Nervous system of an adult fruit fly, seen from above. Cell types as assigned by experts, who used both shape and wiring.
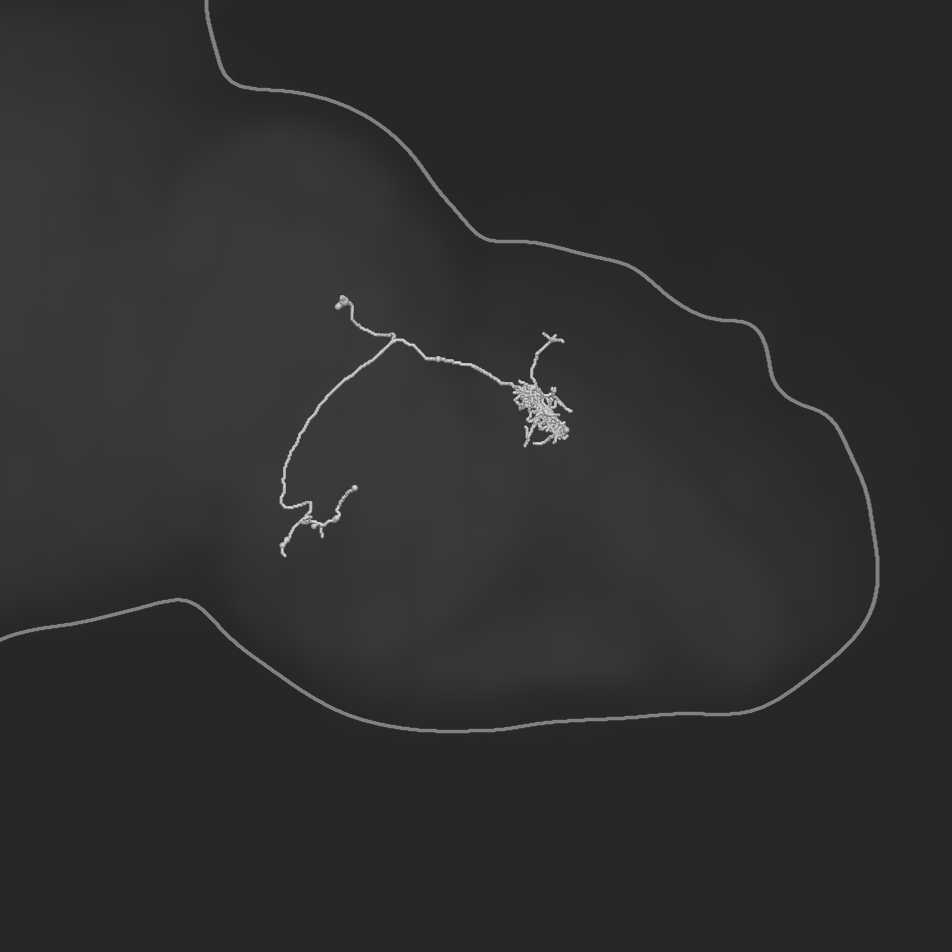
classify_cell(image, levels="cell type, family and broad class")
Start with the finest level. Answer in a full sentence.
Type MeLo7 of the MeLo family, an optic-lobe intrinsic neuron.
